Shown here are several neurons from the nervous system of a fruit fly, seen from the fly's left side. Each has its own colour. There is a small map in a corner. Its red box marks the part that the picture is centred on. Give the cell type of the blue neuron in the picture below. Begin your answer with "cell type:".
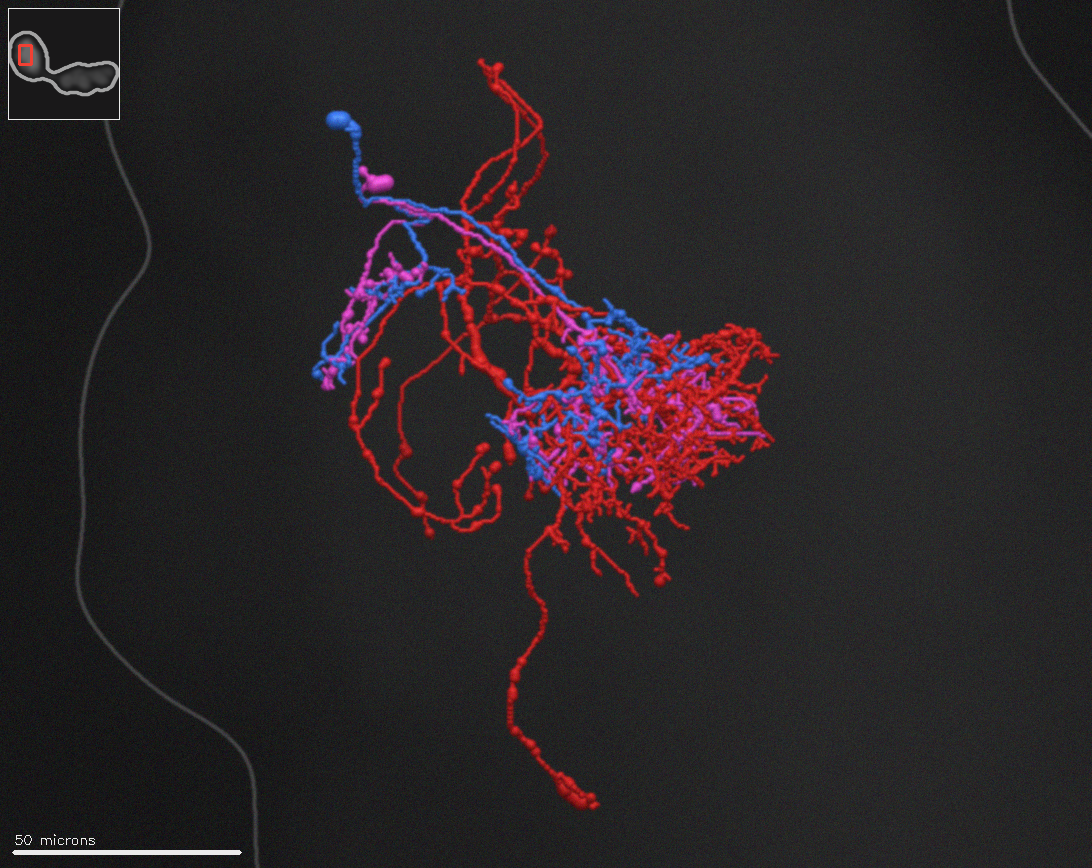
cell type: AVLP232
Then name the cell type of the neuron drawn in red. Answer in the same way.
cell type: AVLP322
